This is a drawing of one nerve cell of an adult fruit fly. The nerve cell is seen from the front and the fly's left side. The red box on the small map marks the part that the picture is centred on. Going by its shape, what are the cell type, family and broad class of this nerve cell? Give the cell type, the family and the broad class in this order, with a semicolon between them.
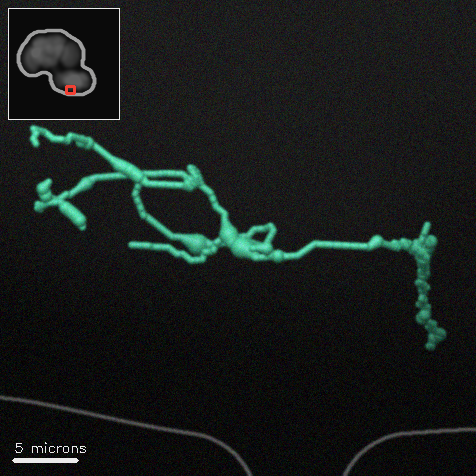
SNta26; class mechanosensory tactile; sensory neuron entering the nerve cord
